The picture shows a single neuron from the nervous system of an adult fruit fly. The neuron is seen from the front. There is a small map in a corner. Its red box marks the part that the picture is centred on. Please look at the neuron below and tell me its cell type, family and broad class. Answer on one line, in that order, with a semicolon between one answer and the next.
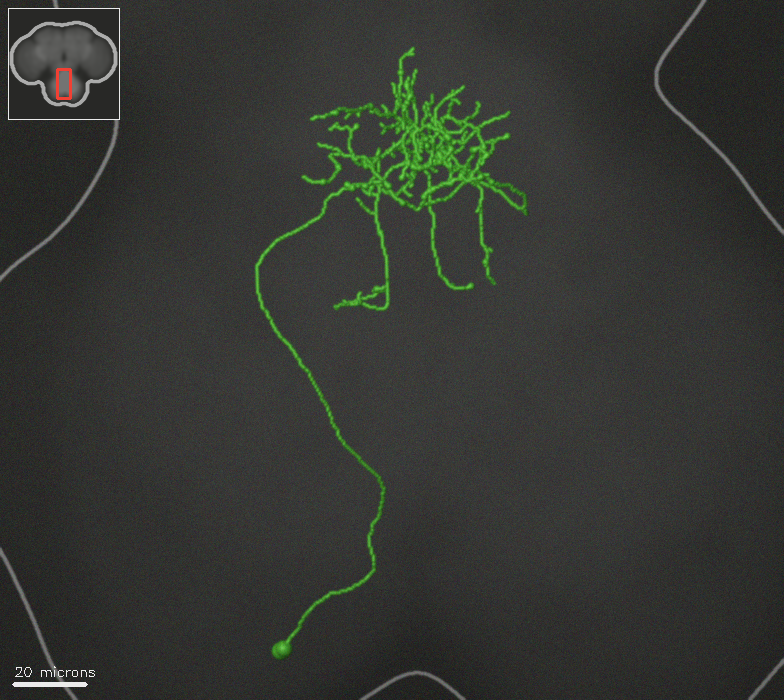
IN06A081; hemilineage 06A; nerve-cord intrinsic neuron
